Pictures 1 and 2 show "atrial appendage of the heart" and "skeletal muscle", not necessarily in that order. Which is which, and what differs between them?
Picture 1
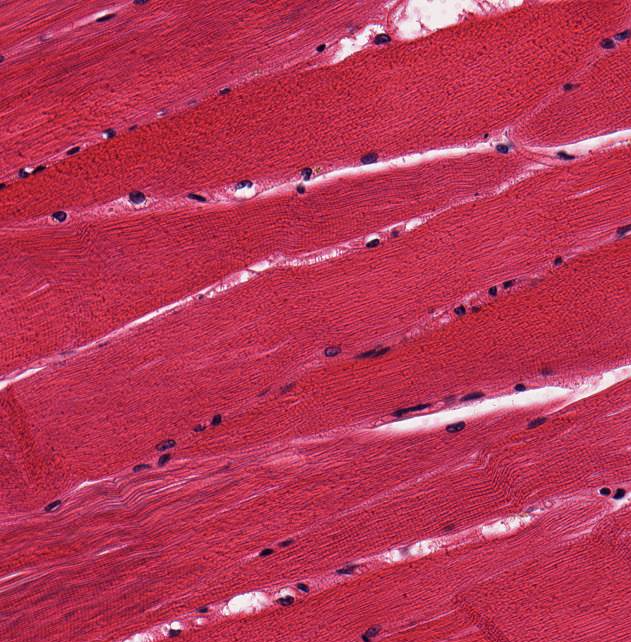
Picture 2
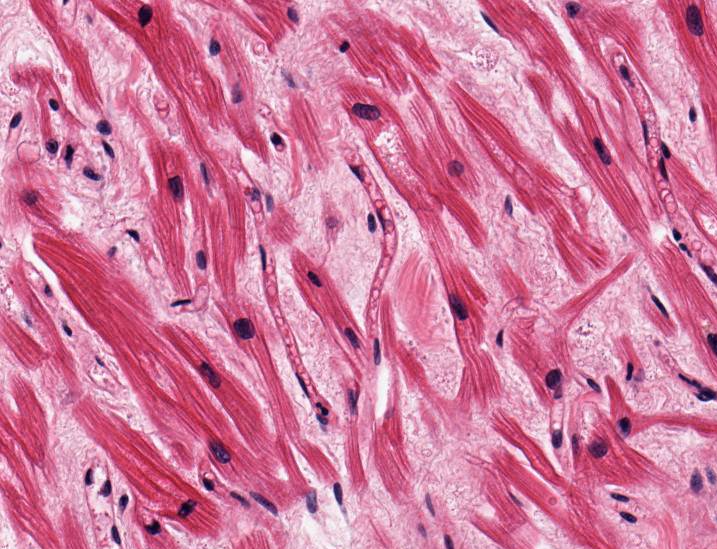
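Answer: skeletal muscle in picture 1, atrial appendage of the heart in picture 2. Skeletal muscle fibres run as separate unbranched bands without joining one another, whereas some atrial appendage fibres divide into branches, as on the right side of the field. In skeletal muscle the nuclei lie at the fibre edges, just beneath their borders rather than centrally, and are small, dark and oval to elongated, their long axes parallel to the fibres. Its cytoplasm stains deep red with eosin. The atrial fibres show fine longitudinal fibrils along their cytoplasm and are separated by wide spaces of pale pink, loose, finely fibrillary stroma holding small dark elongated nuclei.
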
